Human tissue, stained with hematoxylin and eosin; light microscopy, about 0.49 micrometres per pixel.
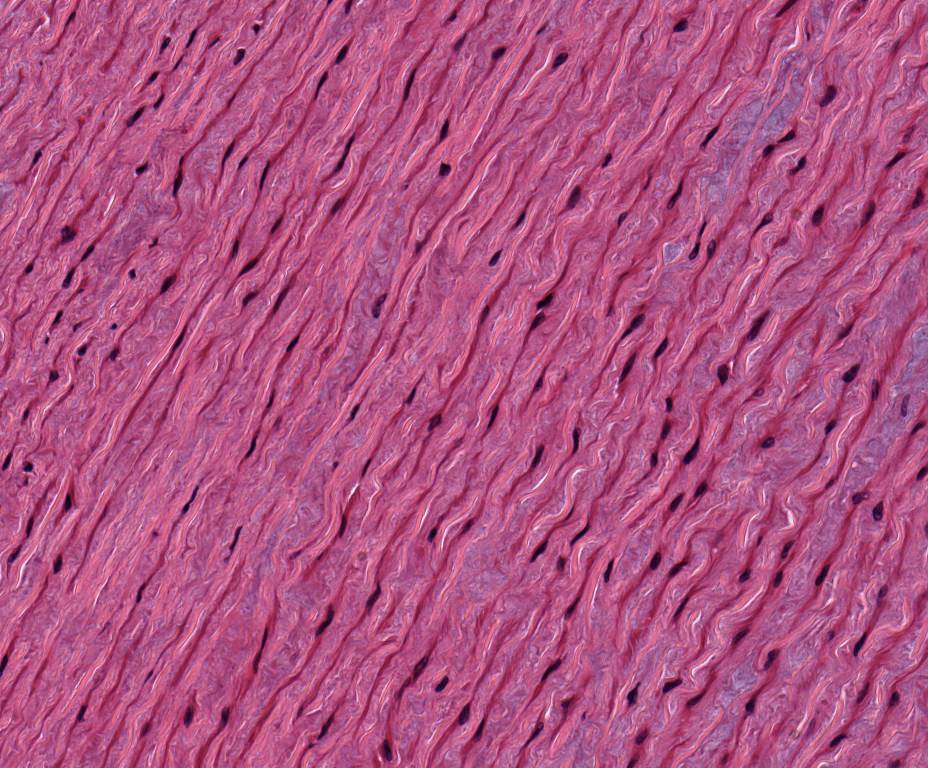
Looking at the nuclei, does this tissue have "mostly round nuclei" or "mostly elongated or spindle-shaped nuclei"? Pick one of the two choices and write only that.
Mostly elongated or spindle-shaped nuclei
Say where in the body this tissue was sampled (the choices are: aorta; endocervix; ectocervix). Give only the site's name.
aorta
